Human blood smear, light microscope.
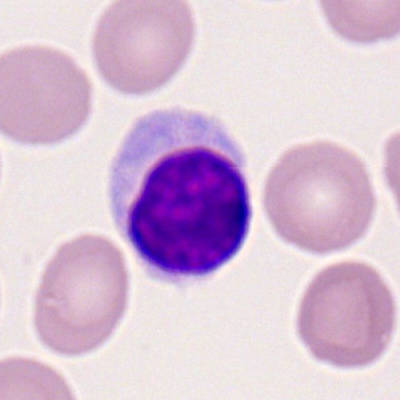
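Lymphocyte in the centre of the smear, and see how dense and coarsely clumped its chromatin is. The cytoplasm's pale blue, with no coarse granules and no vacuoles either.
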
